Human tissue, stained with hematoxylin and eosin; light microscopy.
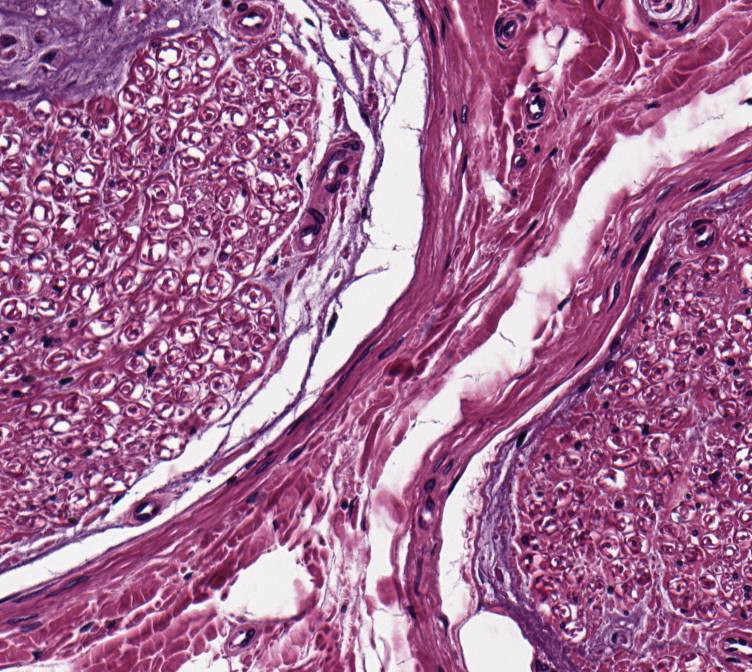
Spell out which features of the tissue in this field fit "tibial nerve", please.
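Much here fits the tibial nerve.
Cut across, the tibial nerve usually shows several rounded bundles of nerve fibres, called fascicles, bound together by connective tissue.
Here I count only two, at upper left and lower right, rather than several.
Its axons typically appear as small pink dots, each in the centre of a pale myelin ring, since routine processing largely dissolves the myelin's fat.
Each fibre here matches: a small central pink axon within a pale clear ring. Small dark nuclei are sparse among the fibres.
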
